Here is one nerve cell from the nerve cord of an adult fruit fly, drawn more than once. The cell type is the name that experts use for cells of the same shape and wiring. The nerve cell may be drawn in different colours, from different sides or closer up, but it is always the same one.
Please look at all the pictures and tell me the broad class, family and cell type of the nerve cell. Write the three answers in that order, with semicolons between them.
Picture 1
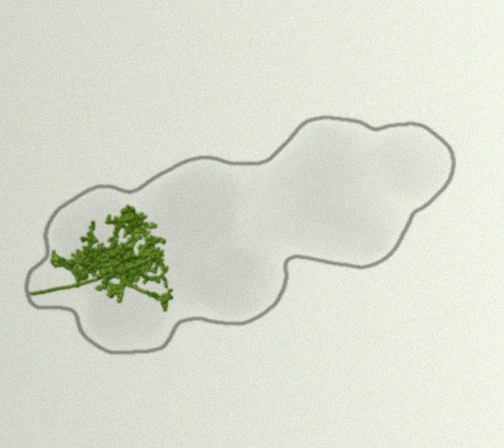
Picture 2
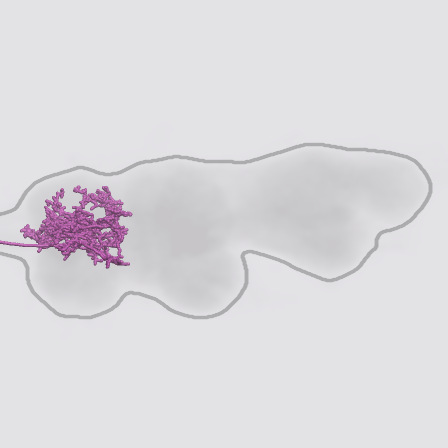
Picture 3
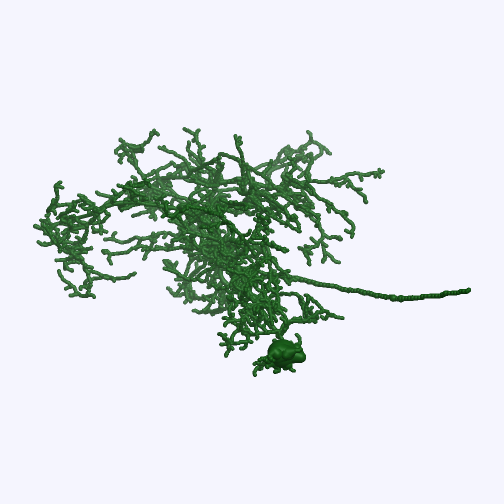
ascending neuron; hemilineage 07B; AN07B004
